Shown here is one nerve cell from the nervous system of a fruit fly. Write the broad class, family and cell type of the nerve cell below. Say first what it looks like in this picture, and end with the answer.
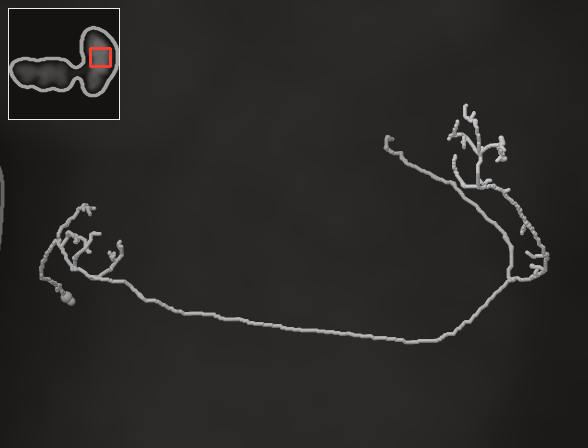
It lies in the brain. As drawn here it is wider than it is tall. Its broad class is central-brain intrinsic neuron. The name of its family is class Kenyon Cell. The cell type is KCa'b'-ap2.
